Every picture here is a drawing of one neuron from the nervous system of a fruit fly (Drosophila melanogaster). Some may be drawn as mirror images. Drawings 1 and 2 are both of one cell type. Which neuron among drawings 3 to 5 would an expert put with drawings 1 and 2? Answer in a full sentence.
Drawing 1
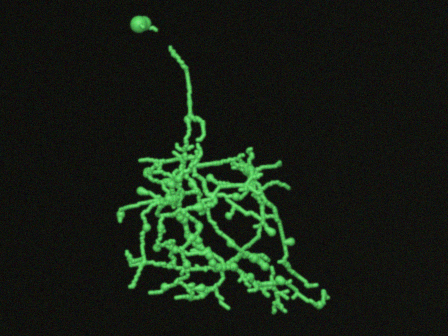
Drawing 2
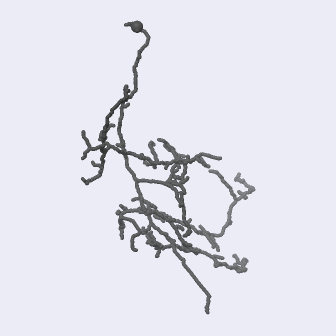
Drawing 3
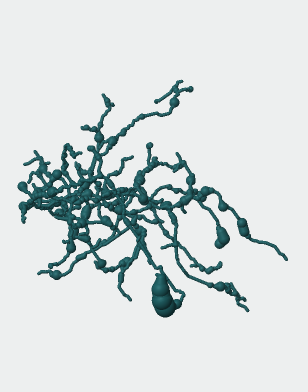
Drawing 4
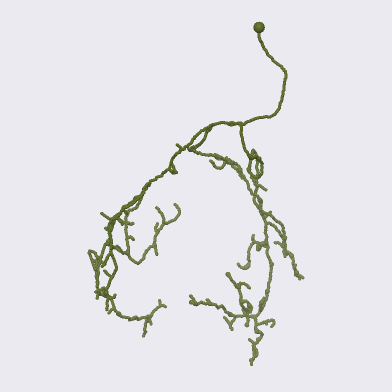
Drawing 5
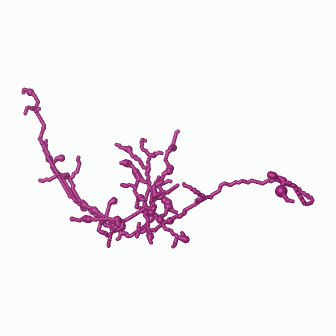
Drawing 3 shows a neuron of the same cell type.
